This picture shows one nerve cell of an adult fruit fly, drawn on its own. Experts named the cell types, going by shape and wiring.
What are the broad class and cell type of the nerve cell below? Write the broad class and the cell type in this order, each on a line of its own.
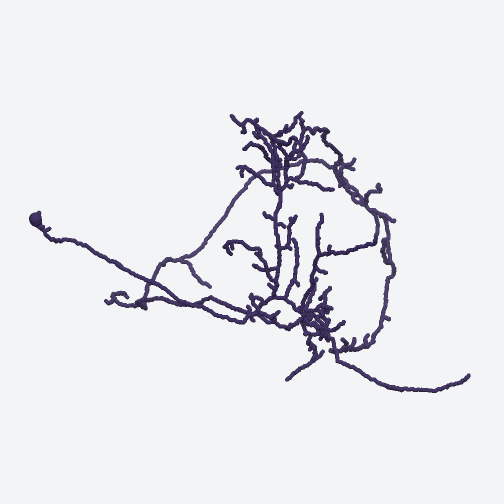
central-brain intrinsic neuron
GNG268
